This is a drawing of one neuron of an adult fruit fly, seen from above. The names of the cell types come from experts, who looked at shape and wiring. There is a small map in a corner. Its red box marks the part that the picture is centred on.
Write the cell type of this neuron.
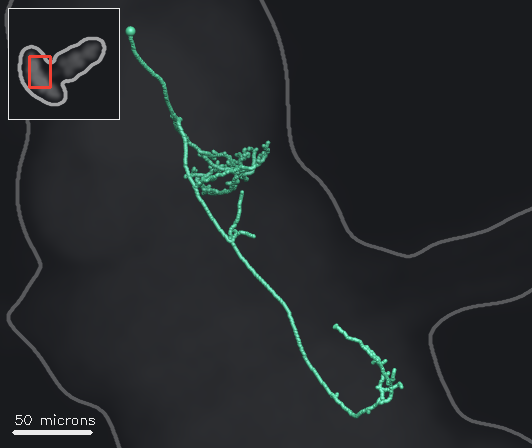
LT81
